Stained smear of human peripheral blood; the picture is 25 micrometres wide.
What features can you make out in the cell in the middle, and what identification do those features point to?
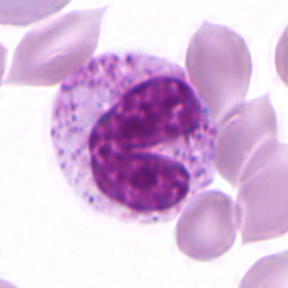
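Its surface is smooth, no projections at all. A cleft cuts deep into the nucleus from the right, and the nucleus sits over to that side, leaving a wider band of cytoplasm on the left. Purple granules are scattered all through the cytoplasm. It's a band neutrophil.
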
